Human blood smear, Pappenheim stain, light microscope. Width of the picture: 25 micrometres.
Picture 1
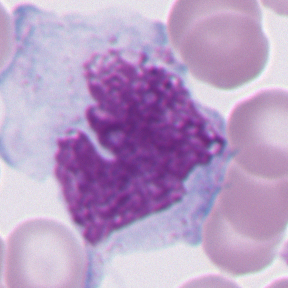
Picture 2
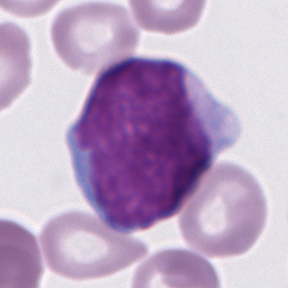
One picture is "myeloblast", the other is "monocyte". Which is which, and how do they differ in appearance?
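Of the two cells, the monocyte is in picture 1 and the myeloblast in picture 2. Both outlines are angular: irregularly so in picture 1, and in picture 2 angular rather than smoothly round, with a pale blunt bulge of cytoplasm projecting at the upper right. The monocyte's nucleus is irregular, with a deep notch cut into its left side, whereas the myeloblast's nucleus is a single unlobed mass of about 15 by 12 micrometres.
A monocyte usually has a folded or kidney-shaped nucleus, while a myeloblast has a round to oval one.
In the myeloblast, which is about 15 micrometres across, the nucleus fills about 80% of the cell's area.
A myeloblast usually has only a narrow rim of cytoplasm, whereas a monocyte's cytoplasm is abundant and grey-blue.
The monocyte's cytoplasm is pale grey-blue, the myeloblast's pale blue. Fine, sparse pinkish-purple granules are scattered through the monocyte's cytoplasm; the myeloblast's cytoplasm shows neither granules nor vacuoles.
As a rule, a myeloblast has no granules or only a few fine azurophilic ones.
Red cells press against the right edge of the monocyte.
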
